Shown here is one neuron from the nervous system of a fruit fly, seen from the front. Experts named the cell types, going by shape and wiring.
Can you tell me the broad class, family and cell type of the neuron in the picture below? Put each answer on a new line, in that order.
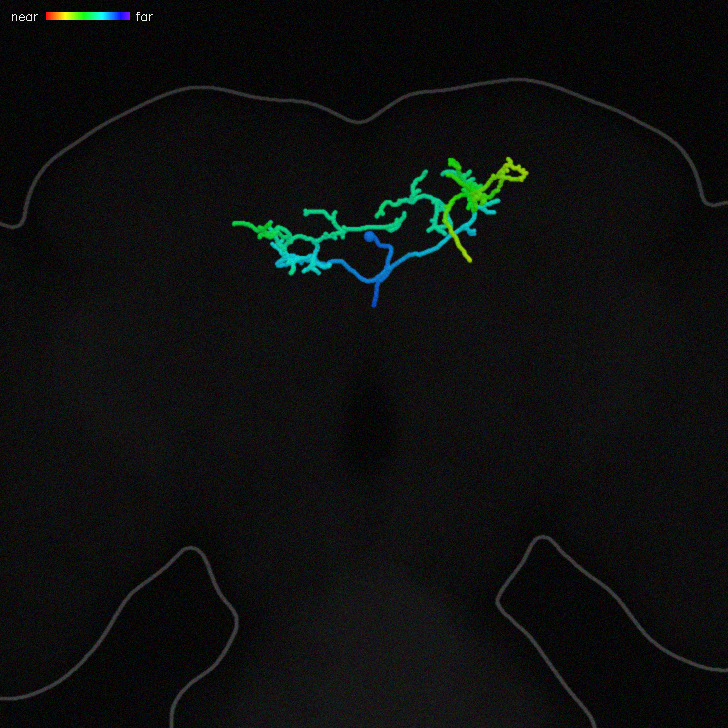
central-brain intrinsic neuron
hemilineage DM1_dorsal
CL228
